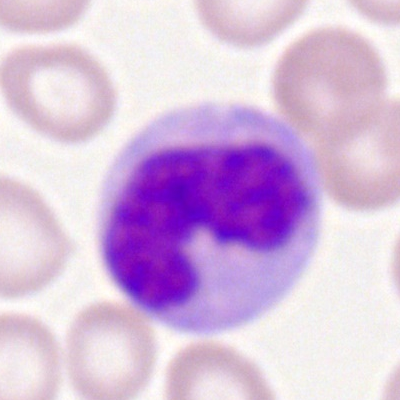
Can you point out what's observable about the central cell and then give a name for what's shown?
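First, the outline: round and smooth. Second, the nucleus: a single mass, deeply indented on one side. Third, the chromatin: dark purple and patchy. Fourth, the cytoplasm: its broadest area lies within that nuclear indentation. This cell is a monocyte.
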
